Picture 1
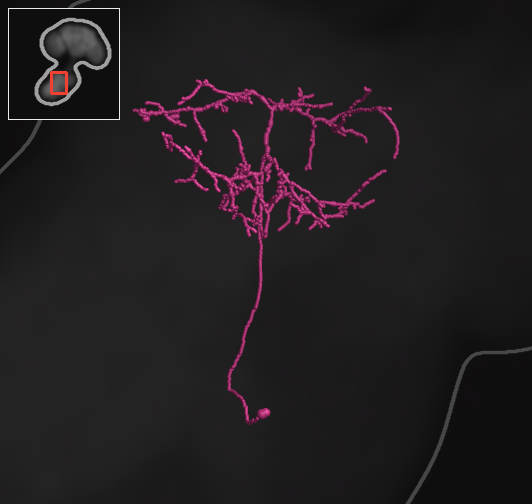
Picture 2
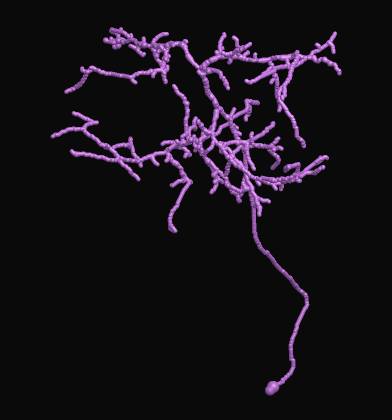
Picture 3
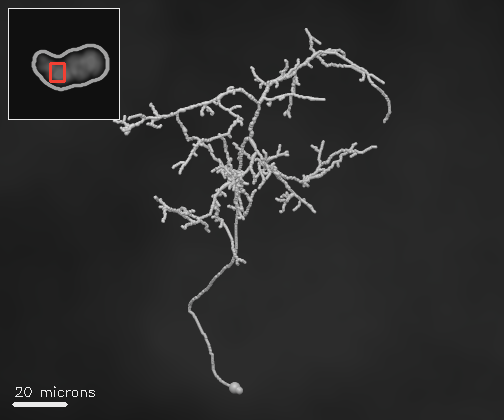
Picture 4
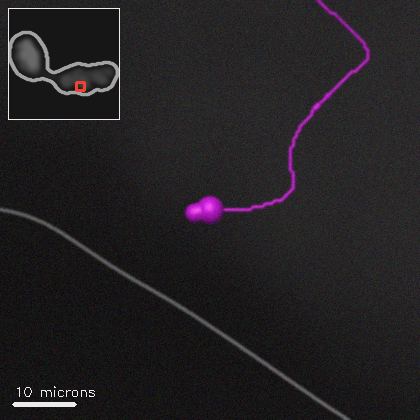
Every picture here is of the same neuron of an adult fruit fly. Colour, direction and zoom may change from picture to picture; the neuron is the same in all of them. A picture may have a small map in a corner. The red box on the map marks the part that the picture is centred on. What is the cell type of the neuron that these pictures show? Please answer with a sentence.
The cell type is IN00A056.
